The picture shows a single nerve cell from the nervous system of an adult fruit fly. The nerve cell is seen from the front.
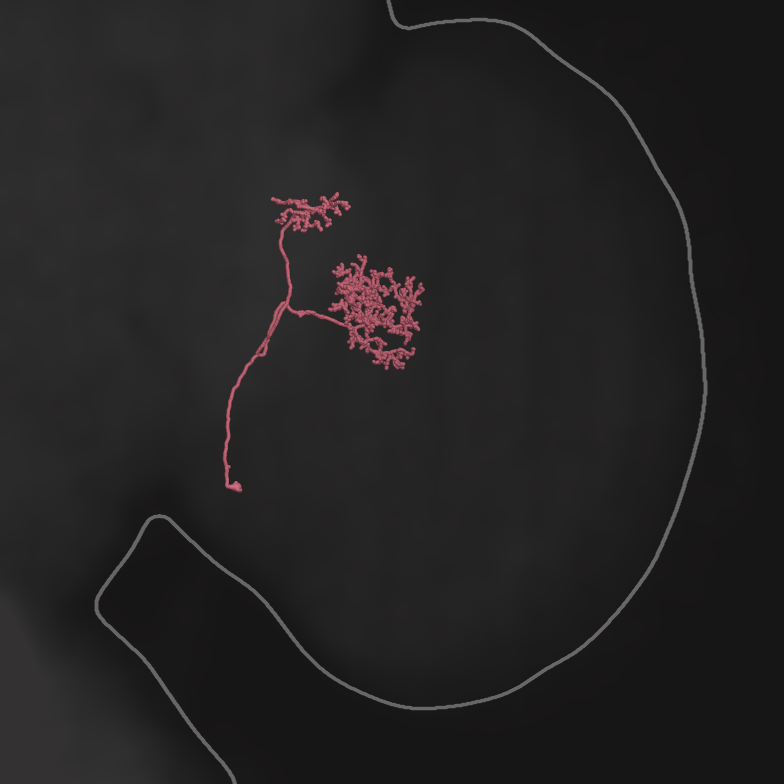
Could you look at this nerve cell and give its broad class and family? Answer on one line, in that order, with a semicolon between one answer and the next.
visual projection neuron; LC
